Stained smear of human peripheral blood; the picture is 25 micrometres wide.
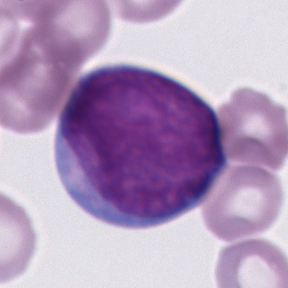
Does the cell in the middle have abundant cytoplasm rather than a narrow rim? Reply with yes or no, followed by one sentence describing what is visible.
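No. The cytoplasm forms a narrow crescent mainly along the lower-left edge.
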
